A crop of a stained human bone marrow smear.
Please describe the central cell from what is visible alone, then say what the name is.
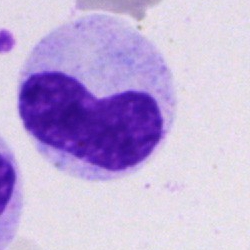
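Notice where the nucleus sits: low in the cell, leaving the wider band of cytoplasm above it. The nucleus is kidney-shaped, with its indentation on the upper side. That cytoplasm is pale lilac-grey and holds fine, sparse purple granules. This is a metamyelocyte.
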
